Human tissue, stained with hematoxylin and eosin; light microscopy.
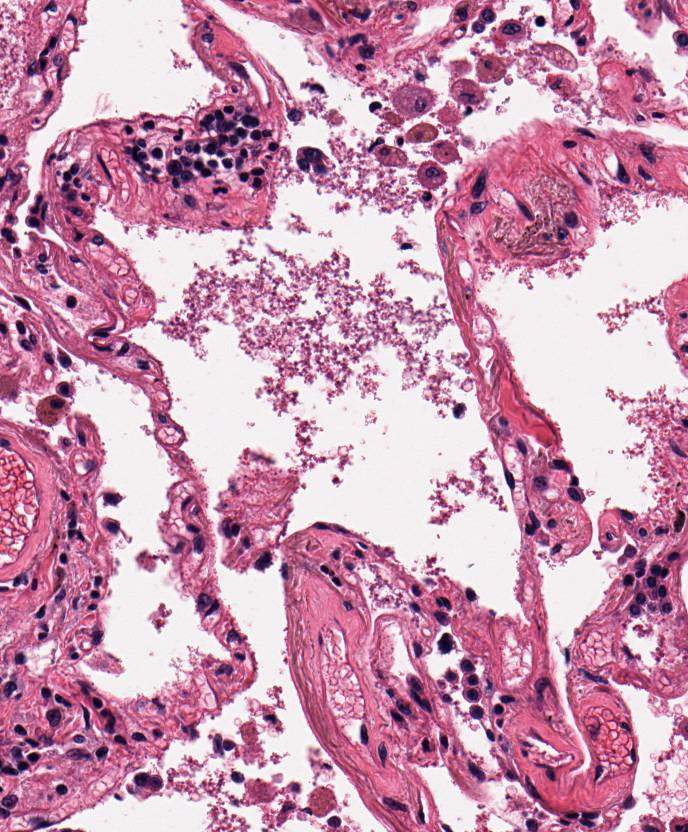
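Lung, showing rounded macrophages with abundant cytoplasm, some holding brown pigment, lying free in the space at the upper right. Small lymphocytes with dark round nuclei cluster in a septum at the upper left. Pink collagen widens several septa, as at the lower centre. A vessel packed with red blood cells lies at the left edge.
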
